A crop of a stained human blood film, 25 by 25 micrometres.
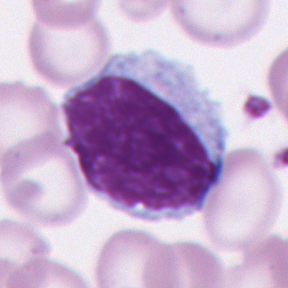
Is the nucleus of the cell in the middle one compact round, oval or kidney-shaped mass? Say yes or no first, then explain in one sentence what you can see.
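Yes. The nucleus is oval, with its long axis running from upper left to lower right.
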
